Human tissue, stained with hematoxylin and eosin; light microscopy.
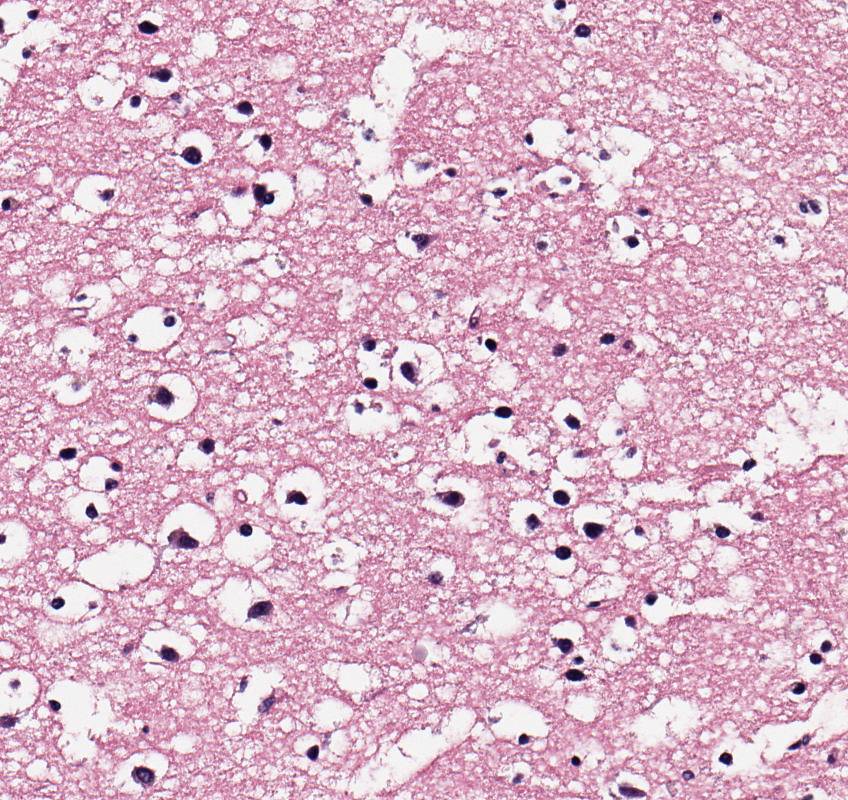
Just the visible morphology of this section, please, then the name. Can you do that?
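First, distribution: cells lie singly, spaced apart across the whole field, not packed in sheets. Next, nuclei: small, round, dense and dark-staining, without visible nucleoli, each in a clear halo. Then cytoplasm: little or no pink, nuclei lying in empty-looking clear spaces. This is cerebral cortex.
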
